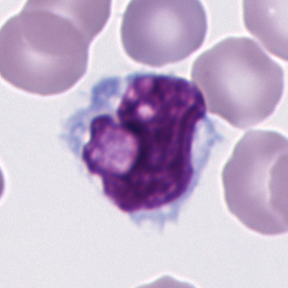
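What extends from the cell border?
Fine hair-like projections, most plainly on the left side.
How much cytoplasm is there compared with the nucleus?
Scant cytoplasm.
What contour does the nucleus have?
An irregular, notched and folded contour.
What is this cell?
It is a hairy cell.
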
